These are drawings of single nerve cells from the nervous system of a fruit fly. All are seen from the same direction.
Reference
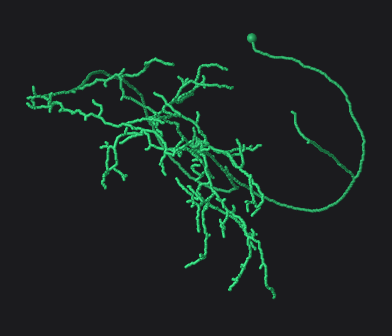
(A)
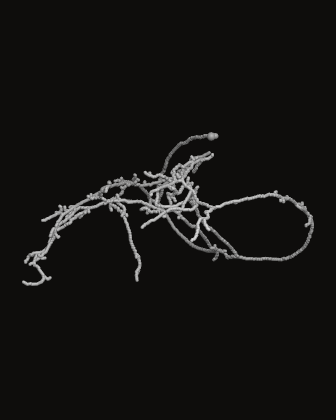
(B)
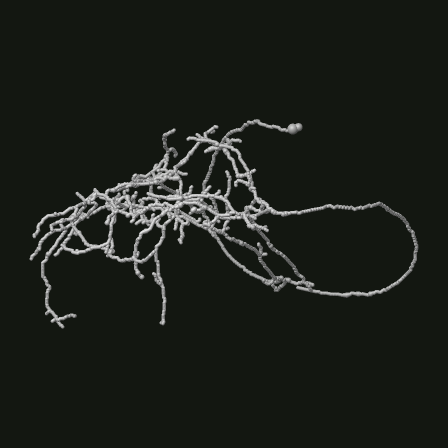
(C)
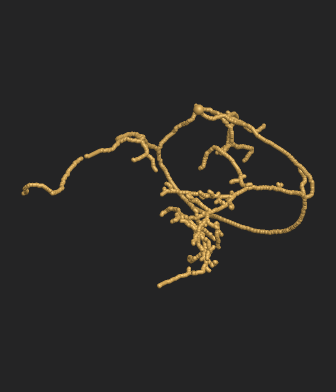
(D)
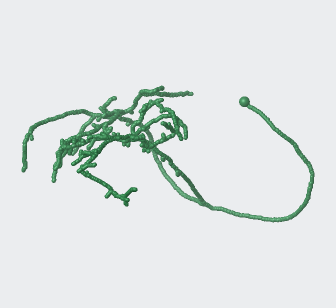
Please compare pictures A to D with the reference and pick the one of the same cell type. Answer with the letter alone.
B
